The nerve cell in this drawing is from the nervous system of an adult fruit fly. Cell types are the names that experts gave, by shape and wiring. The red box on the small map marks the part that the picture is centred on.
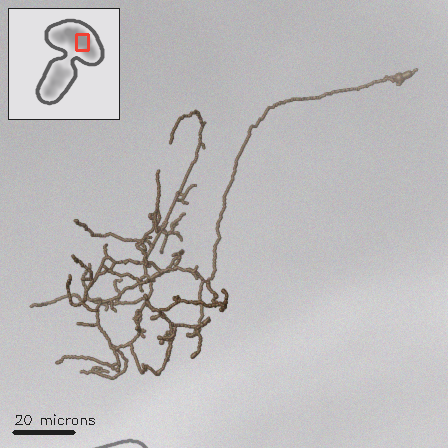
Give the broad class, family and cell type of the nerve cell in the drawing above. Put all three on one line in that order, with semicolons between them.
central-brain intrinsic neuron; hemilineage WEDa2; WED028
